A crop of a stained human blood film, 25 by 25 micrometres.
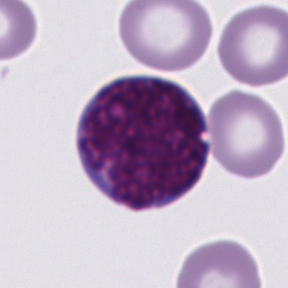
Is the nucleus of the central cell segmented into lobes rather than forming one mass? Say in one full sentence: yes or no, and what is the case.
No, the nucleus of this cell is one compact round, oval or kidney-shaped mass.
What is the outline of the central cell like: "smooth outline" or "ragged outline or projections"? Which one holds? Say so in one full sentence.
The border of this cell is smooth and even.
